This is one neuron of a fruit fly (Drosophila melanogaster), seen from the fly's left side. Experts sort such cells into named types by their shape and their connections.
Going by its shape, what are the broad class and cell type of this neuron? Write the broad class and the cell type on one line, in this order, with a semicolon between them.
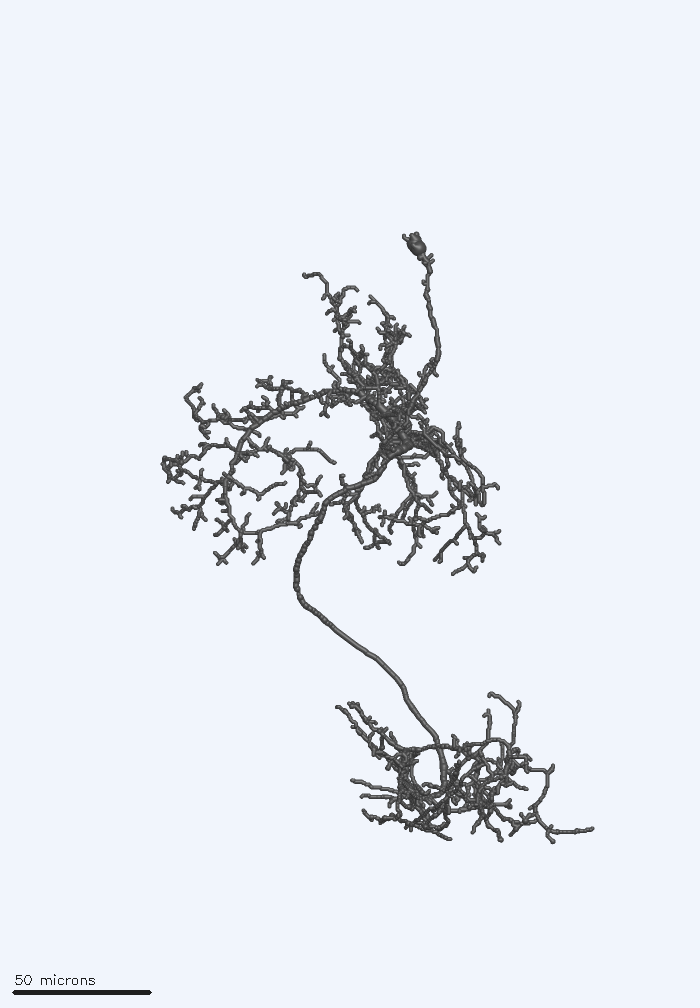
central-brain intrinsic neuron; CL213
